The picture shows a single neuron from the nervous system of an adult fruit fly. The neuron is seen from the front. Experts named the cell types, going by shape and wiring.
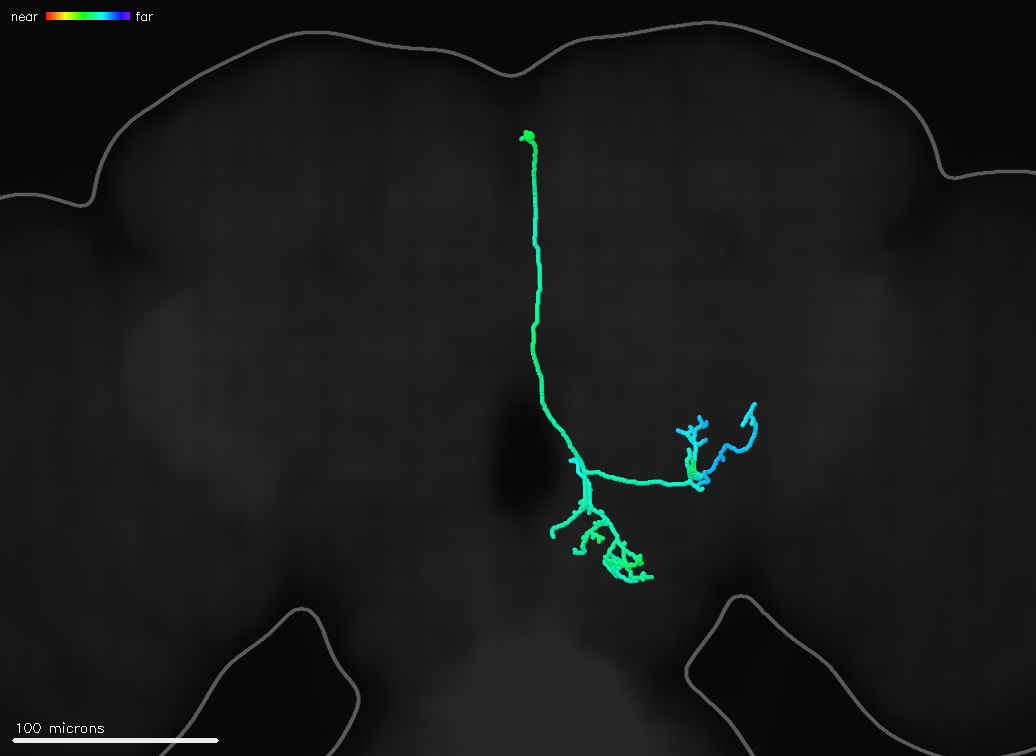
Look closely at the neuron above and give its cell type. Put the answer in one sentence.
The cell type is WED102.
